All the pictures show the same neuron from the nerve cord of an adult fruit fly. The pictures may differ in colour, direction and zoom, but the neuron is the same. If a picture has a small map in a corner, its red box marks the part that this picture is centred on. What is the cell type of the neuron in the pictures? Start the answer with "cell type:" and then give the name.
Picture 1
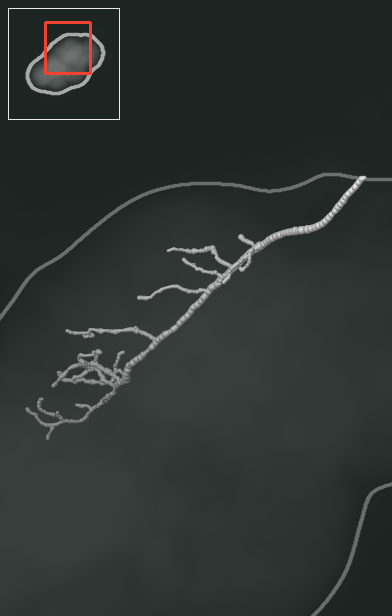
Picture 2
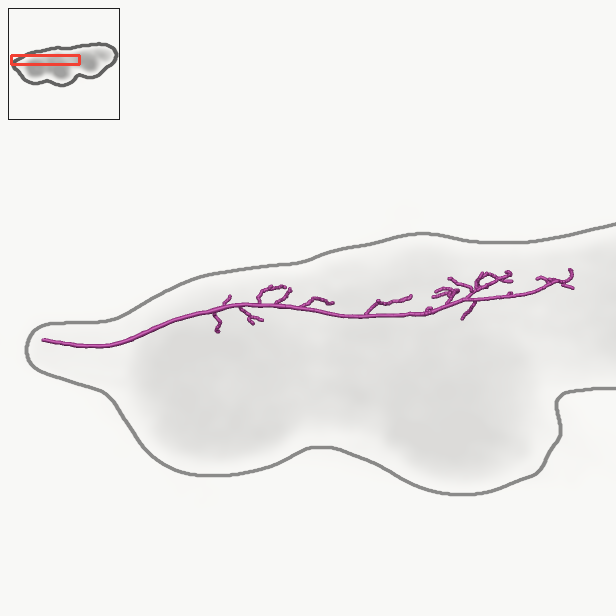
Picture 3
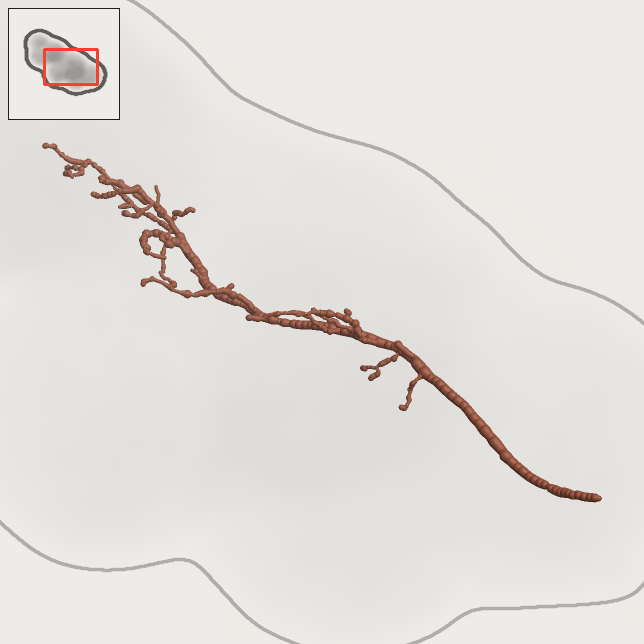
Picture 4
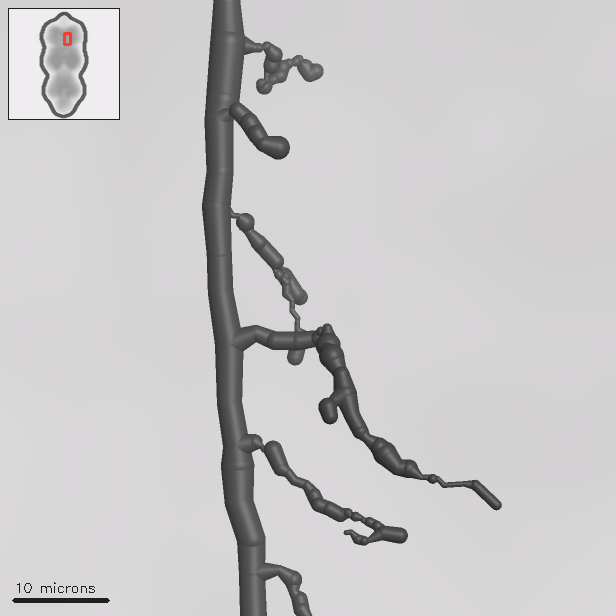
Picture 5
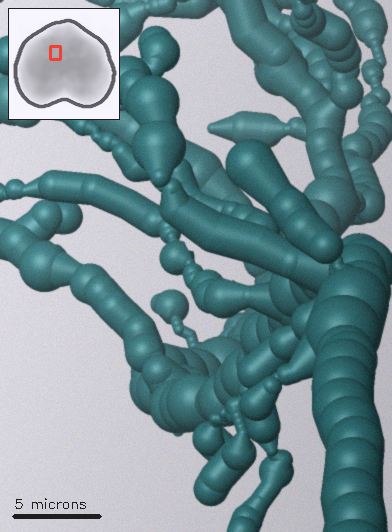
cell type: DNa15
